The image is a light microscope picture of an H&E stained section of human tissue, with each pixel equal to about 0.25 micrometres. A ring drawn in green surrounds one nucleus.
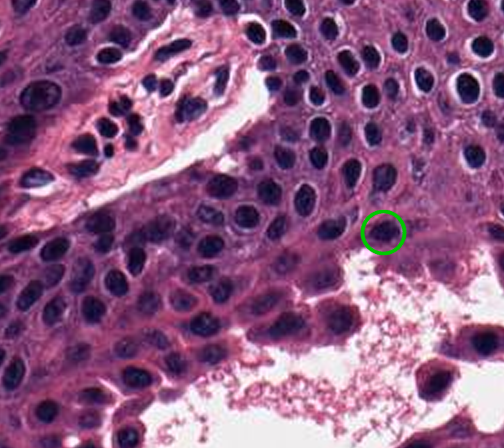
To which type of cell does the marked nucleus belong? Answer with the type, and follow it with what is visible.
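The marked cell is a squamous epithelial cell. The nucleus is oval and dark, stained evenly throughout. The nucleus is surrounded by pink cytoplasm.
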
